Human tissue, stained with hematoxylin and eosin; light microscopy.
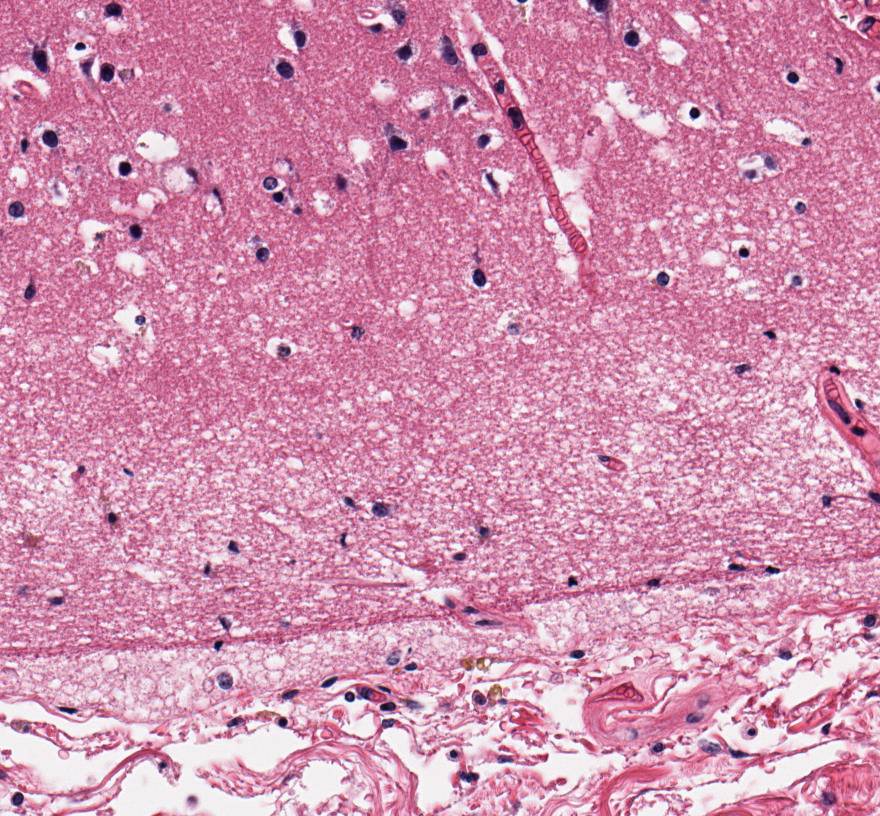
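Cerebral cortex. Pink fibrillary neuropil occupies the upper three quarters, with loose, wavy connective tissue along the bottom edge. A narrow capillary descends obliquely from the top centre, its red cells in single file. In the middle and lower field the neuropil is finely vacuolated by many small clear bubbles. A few golden-brown granules lie in the lower middle, near the top of the connective tissue.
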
